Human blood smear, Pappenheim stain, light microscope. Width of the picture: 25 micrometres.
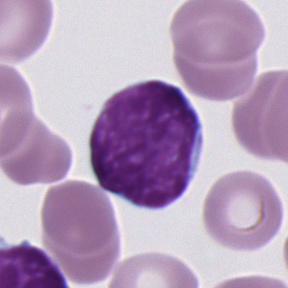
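Typical lymphocyte, stained peripheral blood smear, centre cell. Outline smooth, roughly round; about 11 micrometres across, some 1.5 times the width of a red cell lying whole in the picture. Nucleus round to oval, no indentation or lobes, filling about 90% of the cell's area. Cytoplasm a very thin pale-blue rim, visible mostly along the right edge.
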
